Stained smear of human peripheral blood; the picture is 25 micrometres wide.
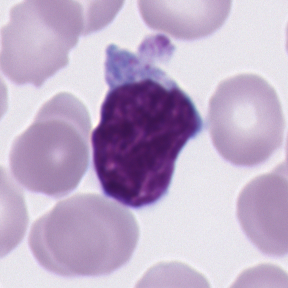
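Typical lymphocyte in a stained smear of human peripheral blood. The nucleus has an irregular, angular outline, and no nucleoli can be seen in it. Cytoplasm is scant and lies mainly as a cap on the upper side of the nucleus. This cap holds fine purplish granules.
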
